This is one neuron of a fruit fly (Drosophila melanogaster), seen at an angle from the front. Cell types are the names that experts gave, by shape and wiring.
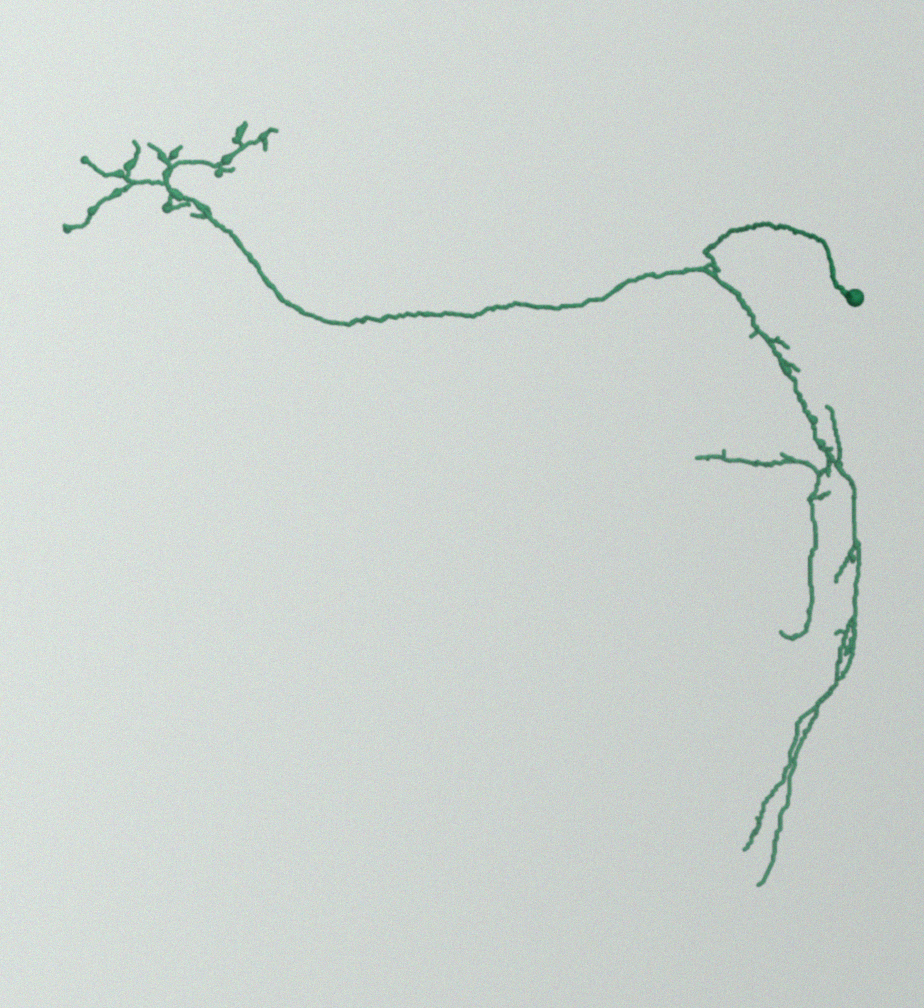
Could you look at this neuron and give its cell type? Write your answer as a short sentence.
The cell type is SMP228.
